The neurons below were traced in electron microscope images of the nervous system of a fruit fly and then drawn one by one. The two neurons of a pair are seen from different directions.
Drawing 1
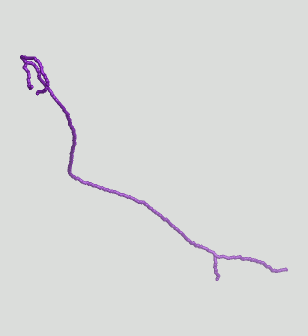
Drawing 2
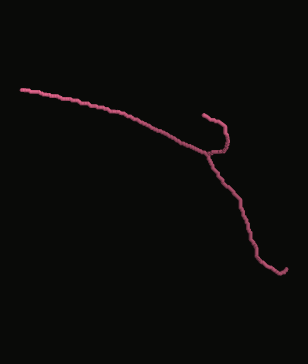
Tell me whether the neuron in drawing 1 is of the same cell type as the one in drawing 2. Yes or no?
yes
